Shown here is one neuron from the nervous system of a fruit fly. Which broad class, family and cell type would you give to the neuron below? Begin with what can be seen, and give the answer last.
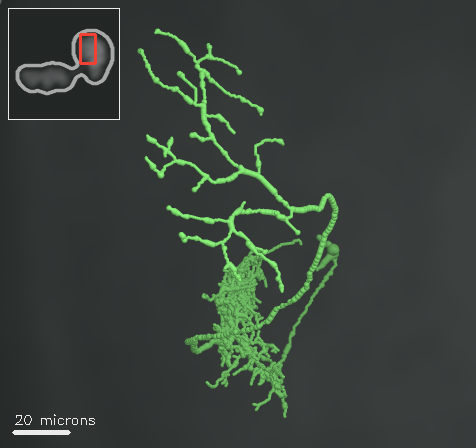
From top to bottom in the picture it spans about 140 microns. Dozens of branch ends can be seen. This is a visual centrifugal neuron. The family is hemilineage DM1_posterior. Its cell type is MeVC7a.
